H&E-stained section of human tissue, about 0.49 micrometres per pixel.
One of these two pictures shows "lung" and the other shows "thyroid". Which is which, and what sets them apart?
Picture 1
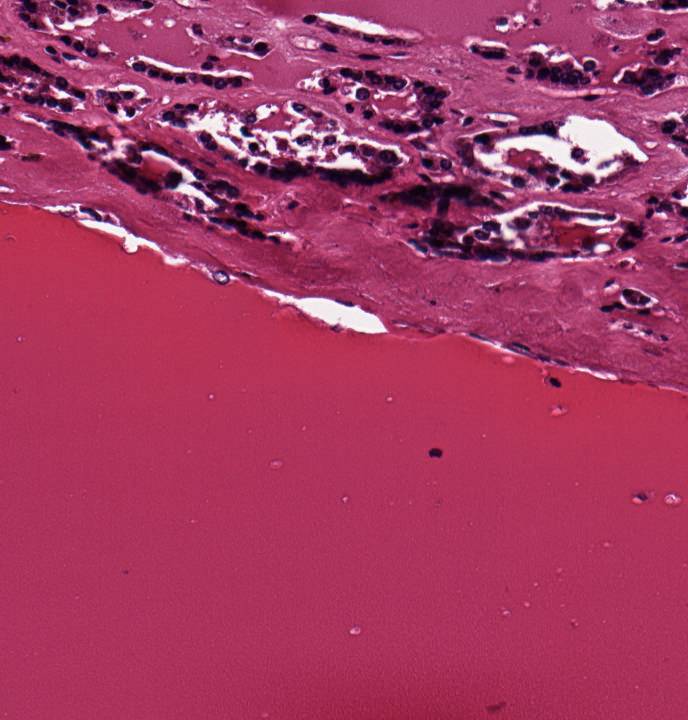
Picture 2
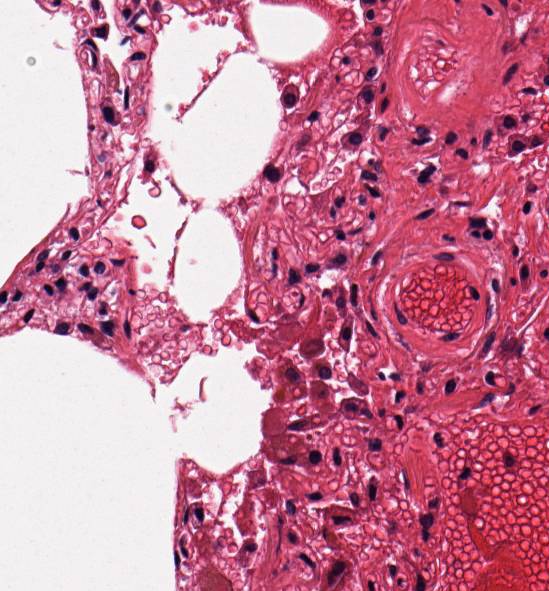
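Thyroid is in picture 1, lung in picture 2. In the thyroid, homogeneous, structureless pink material fills the lower half or more, its border with tissue descending obliquely from left to right. Up in the tissue, clusters of small, dark, round nuclei sit within and around white spaces.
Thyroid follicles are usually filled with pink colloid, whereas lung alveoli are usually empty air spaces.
In the lung, the left is large empty spaces with thin tissue partitions, the right dense, cellular tissue. Right of centre, a round vessel with a thick concentric wall is packed with red blood cells, and a large mass of them fills the lower right corner.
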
